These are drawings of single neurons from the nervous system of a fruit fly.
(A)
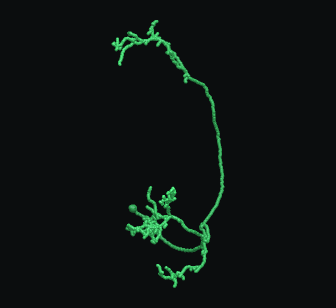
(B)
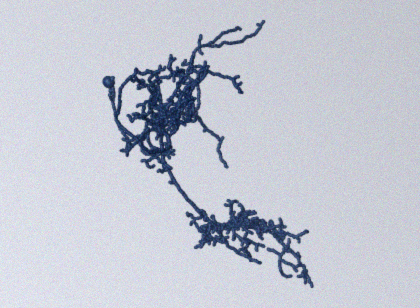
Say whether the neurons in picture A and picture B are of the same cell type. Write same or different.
different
